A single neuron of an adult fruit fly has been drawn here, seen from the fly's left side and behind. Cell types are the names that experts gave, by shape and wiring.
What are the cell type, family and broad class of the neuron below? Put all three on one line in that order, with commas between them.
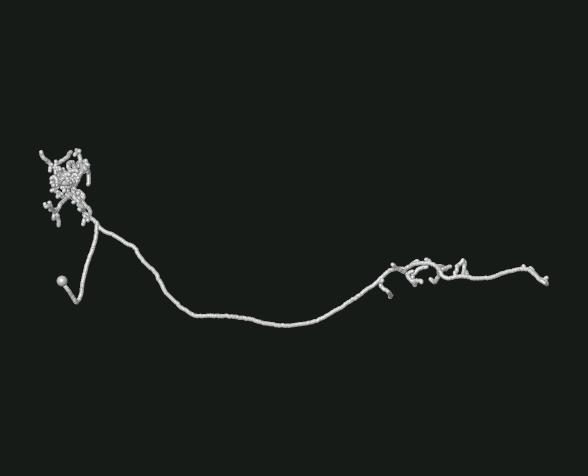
DNg02_e, hemilineage LB12, descending neuron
